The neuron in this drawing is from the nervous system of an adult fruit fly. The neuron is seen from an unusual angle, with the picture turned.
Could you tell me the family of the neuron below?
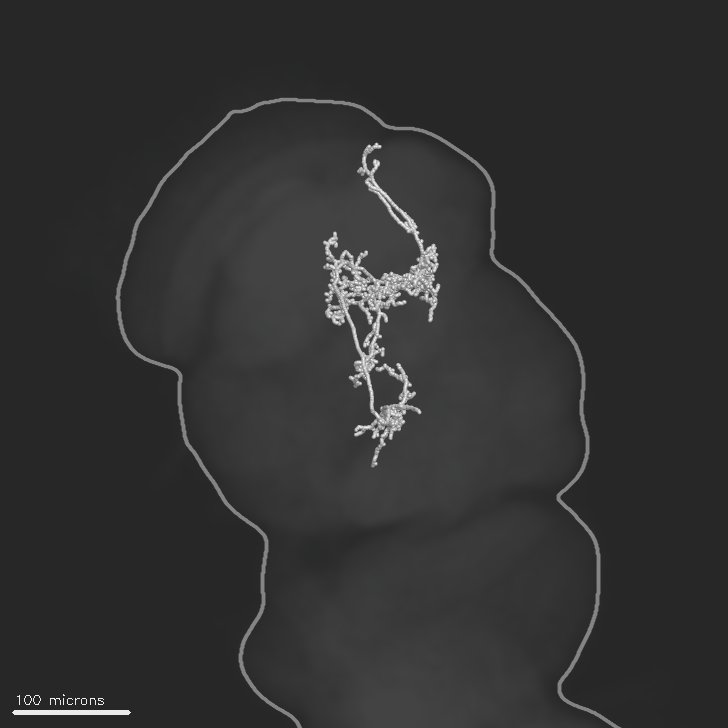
hemilineage SMPpv2_ventral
